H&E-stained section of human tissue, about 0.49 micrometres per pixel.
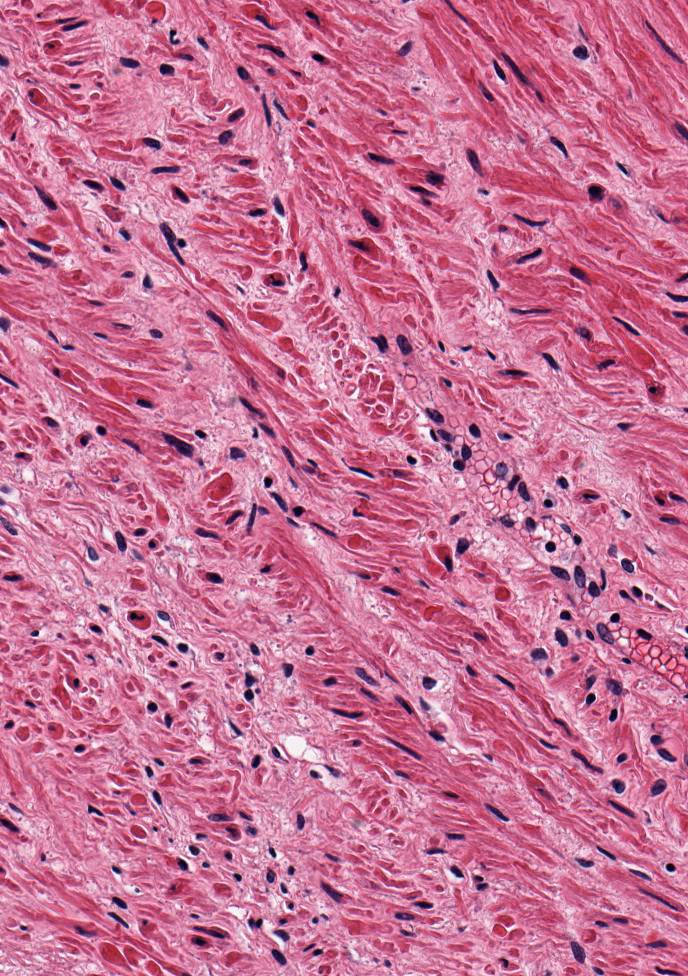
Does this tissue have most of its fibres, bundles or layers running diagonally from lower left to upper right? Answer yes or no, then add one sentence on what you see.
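No. Bundles of spindle cells run diagonally across the whole field from upper left to lower right.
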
